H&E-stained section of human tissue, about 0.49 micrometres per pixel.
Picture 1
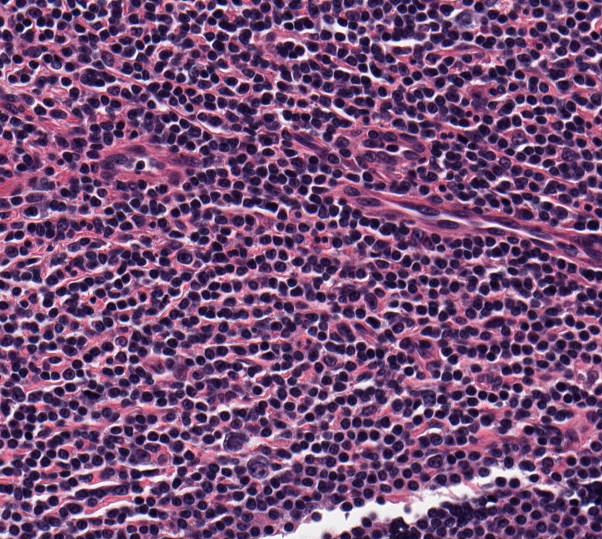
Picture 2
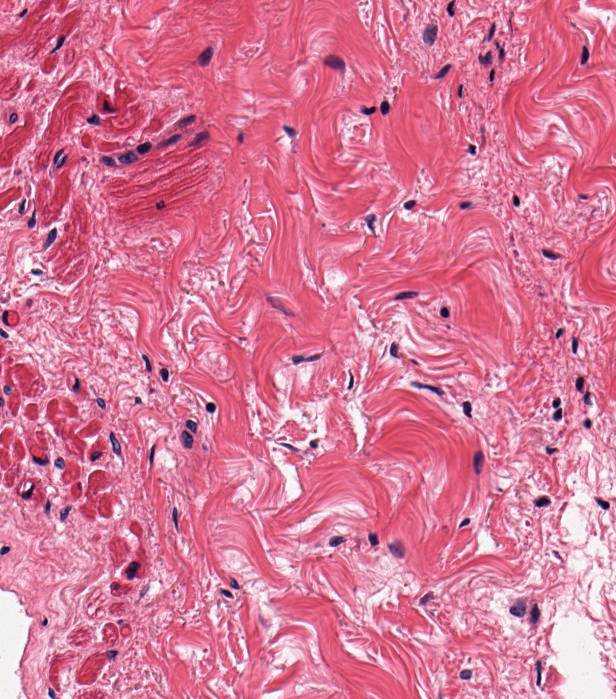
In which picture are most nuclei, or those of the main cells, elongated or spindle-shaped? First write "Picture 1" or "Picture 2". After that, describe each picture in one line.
Picture 2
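In picture 1: Most cells are small lymphocytes with round, dark, dense nuclei and scant cytoplasm.
In picture 2: Sparse, small, dark-staining spindle-shaped fibroblast nuclei lie scattered between the collagen bundles.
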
